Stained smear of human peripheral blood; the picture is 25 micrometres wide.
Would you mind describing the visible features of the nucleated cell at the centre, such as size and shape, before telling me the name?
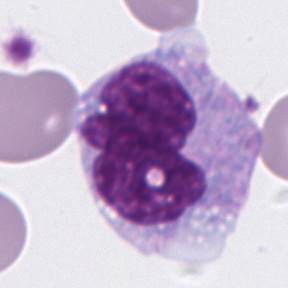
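Checking the nucleus, it is folded, with indentations that give it a lobed outline, and it measures about 14 by 10 micrometres. A small round clear spot lies over its lower part. Checking the cytoplasm, it is abundant and pale greyish-lilac, with several small clear vacuoles at the lower right. The cell is a monocyte.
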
